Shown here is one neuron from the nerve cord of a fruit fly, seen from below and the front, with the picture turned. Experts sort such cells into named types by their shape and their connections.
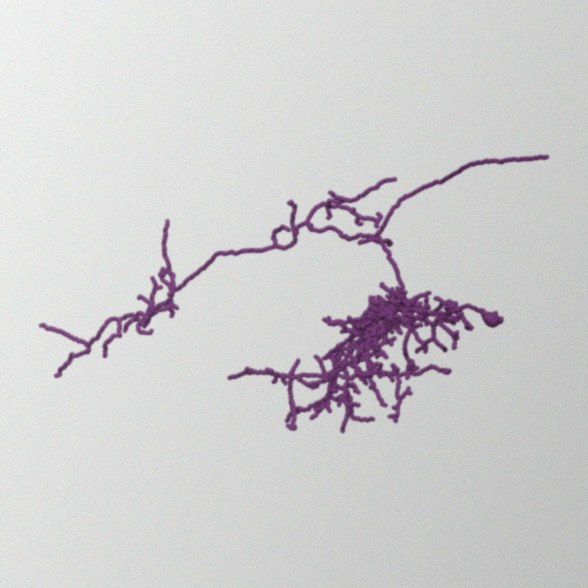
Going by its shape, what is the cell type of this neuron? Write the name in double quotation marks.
"AN18B020"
